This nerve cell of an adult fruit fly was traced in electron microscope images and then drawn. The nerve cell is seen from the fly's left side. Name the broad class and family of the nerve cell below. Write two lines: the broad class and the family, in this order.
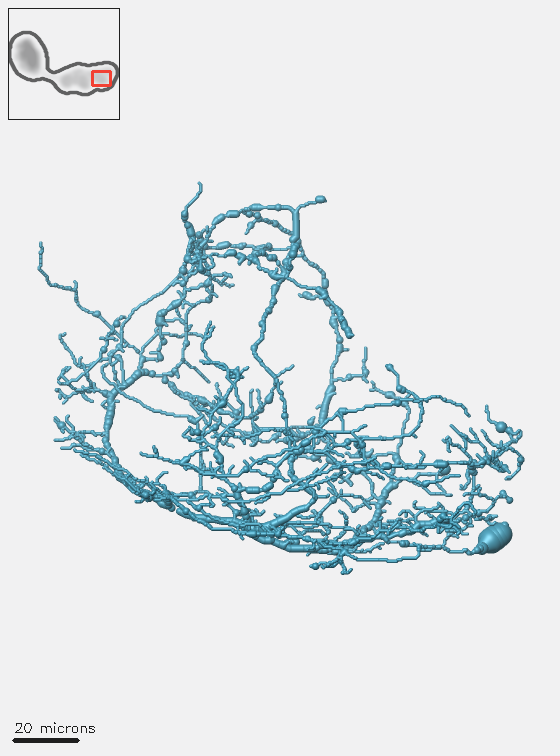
nerve-cord intrinsic neuron
hemilineage 04B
